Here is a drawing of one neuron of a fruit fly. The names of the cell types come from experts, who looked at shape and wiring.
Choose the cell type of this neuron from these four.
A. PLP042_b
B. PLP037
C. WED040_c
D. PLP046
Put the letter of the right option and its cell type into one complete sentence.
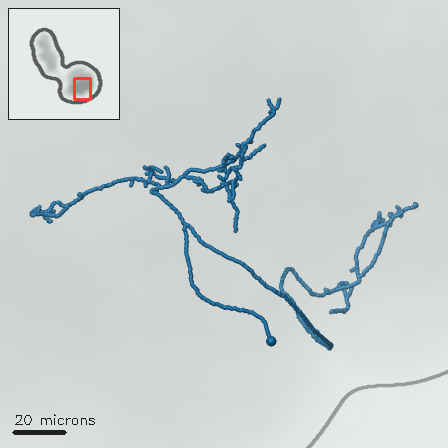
Cell type PLP042_b, found in option A, is the type of the neuron.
